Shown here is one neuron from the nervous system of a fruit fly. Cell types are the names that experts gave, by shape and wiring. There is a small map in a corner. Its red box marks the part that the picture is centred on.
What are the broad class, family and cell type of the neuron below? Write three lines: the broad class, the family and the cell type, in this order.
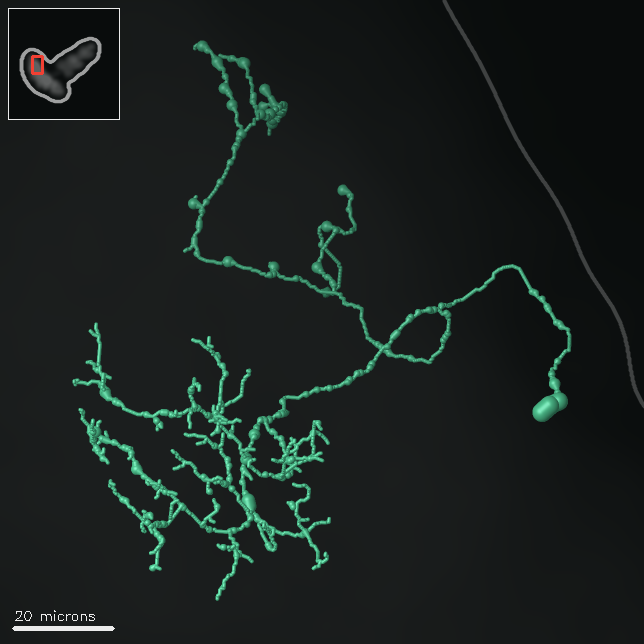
visual projection neuron
hemilineage VLPp&l1_lateral
LoVP11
